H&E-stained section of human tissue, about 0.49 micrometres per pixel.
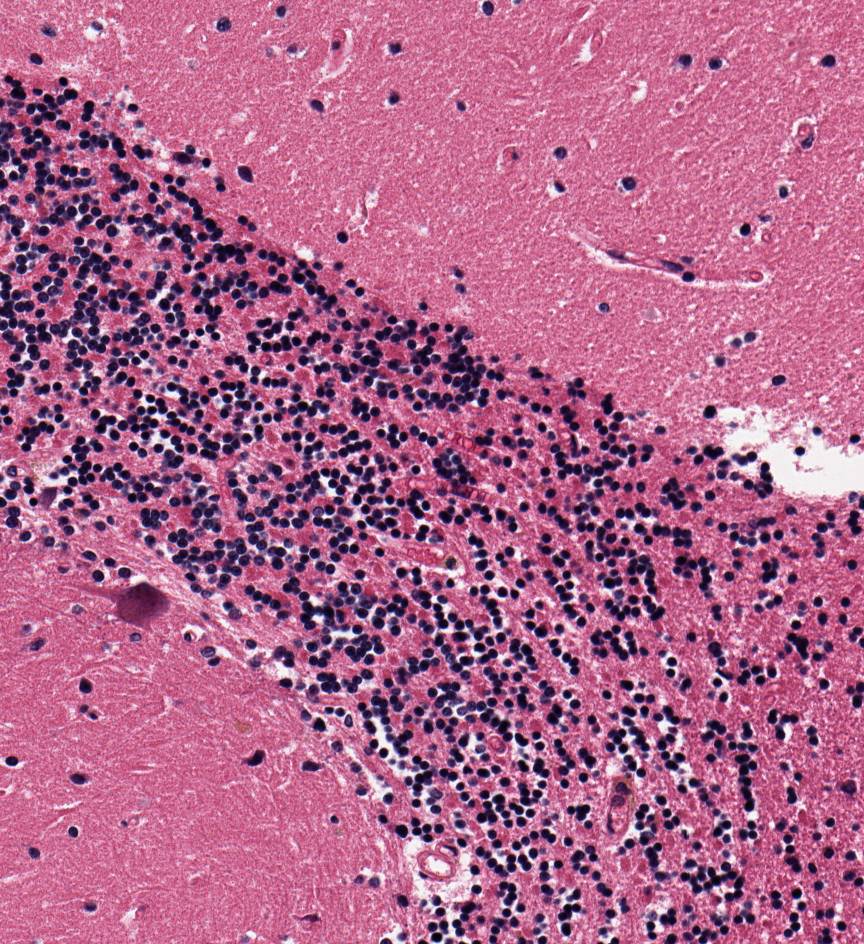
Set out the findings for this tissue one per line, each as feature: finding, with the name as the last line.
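Band: broad, densely packed nuclei, diagonal from upper left to lower right
Nuclei: small, round, darkly stained, little visible cytoplasm
Vessel: elongated, slender, oblique through pink tissue, upper right
Cleft: white, empty, right edge where band meets upper pink tissue
Name: cerebellum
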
